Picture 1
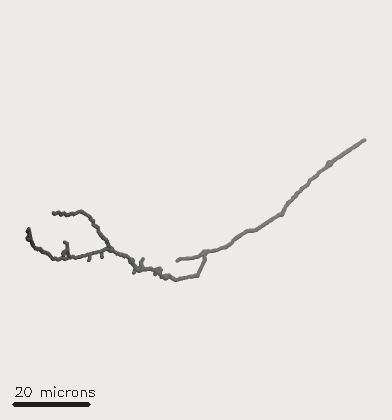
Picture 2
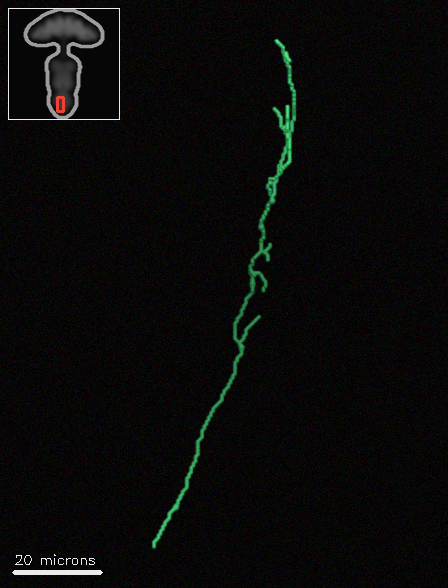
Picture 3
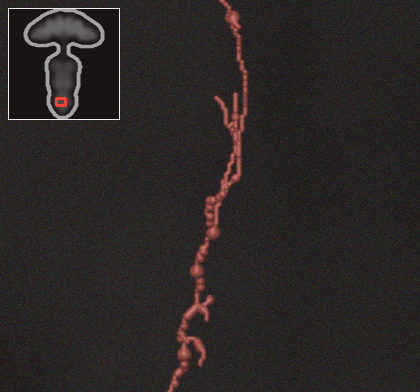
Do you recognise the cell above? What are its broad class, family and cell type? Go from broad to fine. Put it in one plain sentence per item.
A sensory neuron entering the nerve cord of class gustatory, type LgLG1a.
